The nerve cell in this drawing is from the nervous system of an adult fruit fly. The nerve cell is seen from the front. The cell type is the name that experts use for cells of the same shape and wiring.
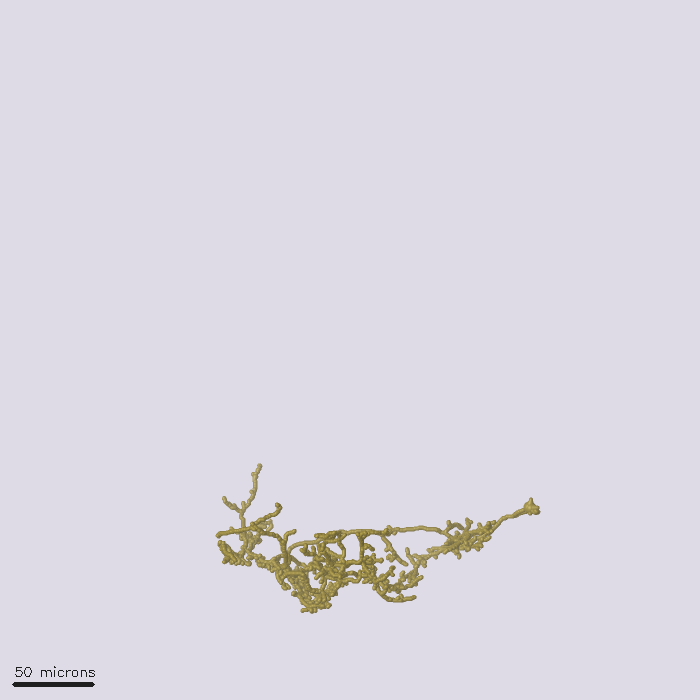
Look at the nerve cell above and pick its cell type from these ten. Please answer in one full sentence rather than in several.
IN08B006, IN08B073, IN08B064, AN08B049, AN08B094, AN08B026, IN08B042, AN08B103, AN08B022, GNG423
The single nerve cell here is of type GNG423.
